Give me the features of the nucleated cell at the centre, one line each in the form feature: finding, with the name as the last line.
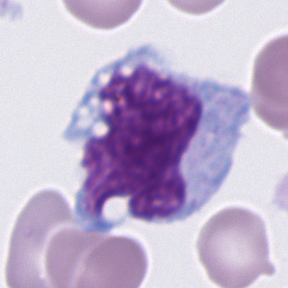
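Cell shape: irregular and angular, not round
Nucleus: folded and irregular, deep notch in its lower edge
Vacuoles: several, small and clear, in the cytoplasm at the upper left of the nucleus
Granules: no distinct coarse ones
Identity: monocyte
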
